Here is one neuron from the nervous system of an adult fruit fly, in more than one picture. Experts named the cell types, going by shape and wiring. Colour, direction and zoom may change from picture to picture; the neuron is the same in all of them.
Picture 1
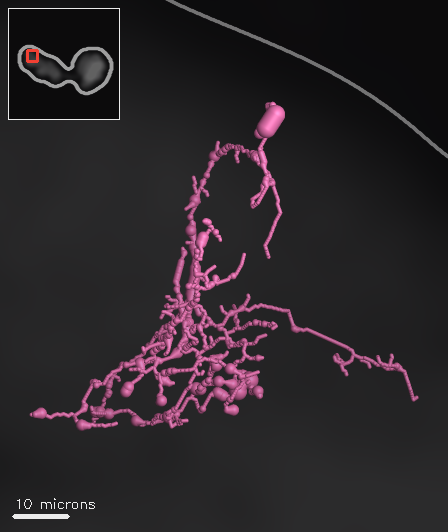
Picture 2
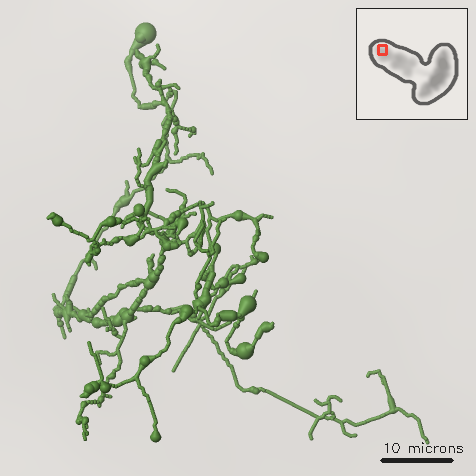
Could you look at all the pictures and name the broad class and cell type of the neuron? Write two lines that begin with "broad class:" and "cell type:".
broad class: nerve-cord intrinsic neuron
cell type: INXXX440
